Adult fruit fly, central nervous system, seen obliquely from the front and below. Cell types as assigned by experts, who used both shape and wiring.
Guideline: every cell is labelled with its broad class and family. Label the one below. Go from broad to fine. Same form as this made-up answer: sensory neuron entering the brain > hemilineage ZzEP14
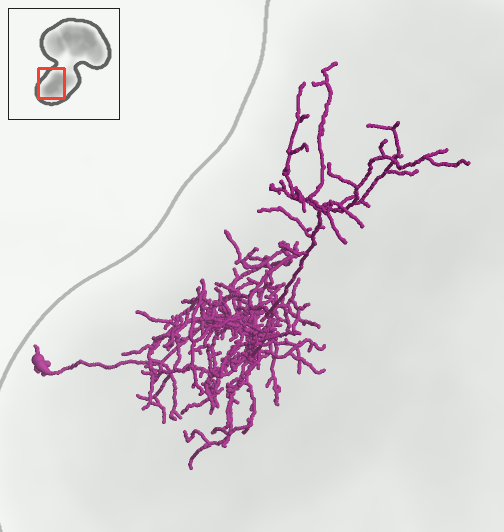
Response: nerve-cord intrinsic neuron > hemilineage 12A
